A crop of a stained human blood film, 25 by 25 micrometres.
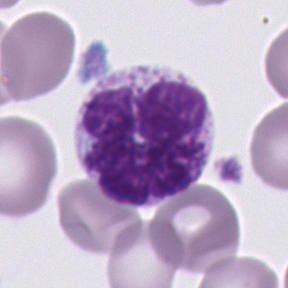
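Basophil at the centre of the smear, a round cell with a smooth outline. Most of it is taken up by the nucleus, whose dark purple chromatin is coarsely clumped. Only a narrow rim of cytoplasm remains, coloured pale lilac-pink.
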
